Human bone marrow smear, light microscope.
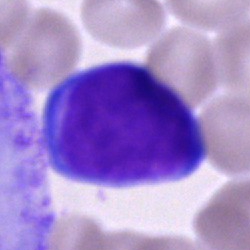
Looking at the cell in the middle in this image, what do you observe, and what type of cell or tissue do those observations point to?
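The cell has a smooth, irregularly rounded outline, wider than it is tall. The nucleus occupies nearly the entire cell, and its dark purple chromatin is dense throughout. No granules are visible. The cell is a blast.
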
